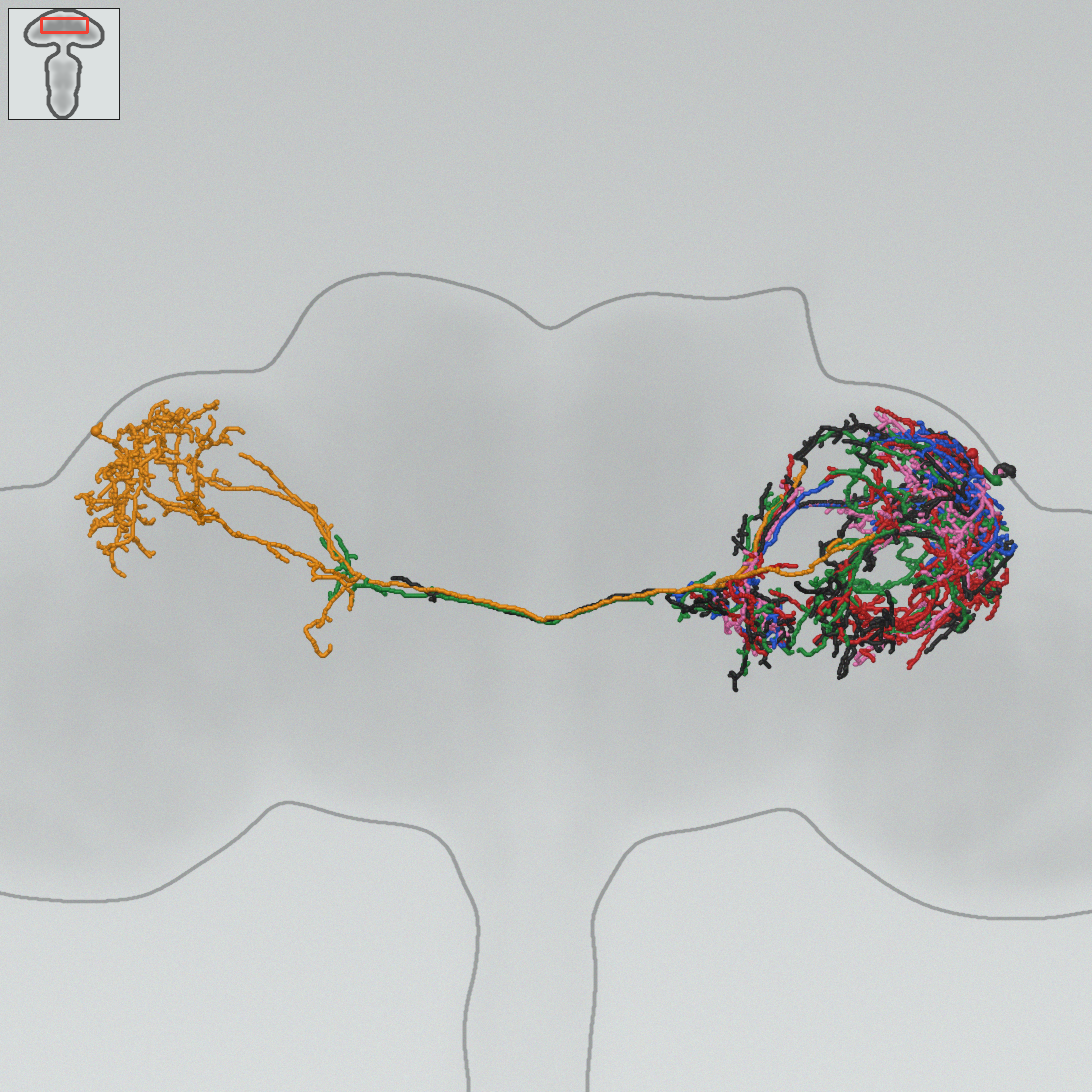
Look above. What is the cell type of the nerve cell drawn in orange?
AVLP183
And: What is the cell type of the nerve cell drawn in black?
CB1748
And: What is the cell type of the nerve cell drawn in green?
CB3466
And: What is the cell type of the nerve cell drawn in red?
CB2453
